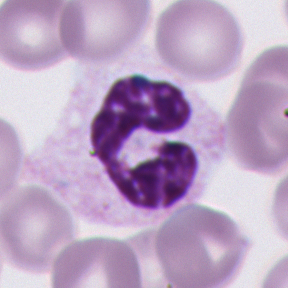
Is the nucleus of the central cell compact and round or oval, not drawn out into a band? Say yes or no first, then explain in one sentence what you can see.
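No. The nucleus is curved into a C shape that opens toward the right.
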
